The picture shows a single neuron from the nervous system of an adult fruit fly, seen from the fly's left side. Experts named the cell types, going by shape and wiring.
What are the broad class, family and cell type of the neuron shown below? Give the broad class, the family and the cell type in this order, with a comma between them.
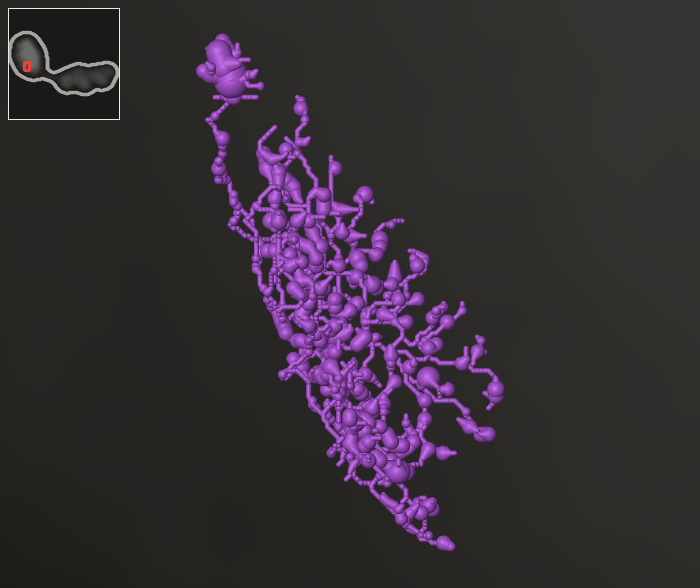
optic-lobe intrinsic neuron, Dm, Dm1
